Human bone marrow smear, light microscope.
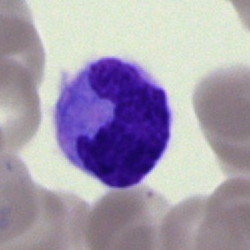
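Monocyte with a kidney-like nucleus, shaped by a broad indentation on its left side. The nucleus lies off-centre toward the right of the cell. Its chromatin is dark purple and coarsely clumped. Cytoplasm lying within the nuclear indentation is paler.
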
